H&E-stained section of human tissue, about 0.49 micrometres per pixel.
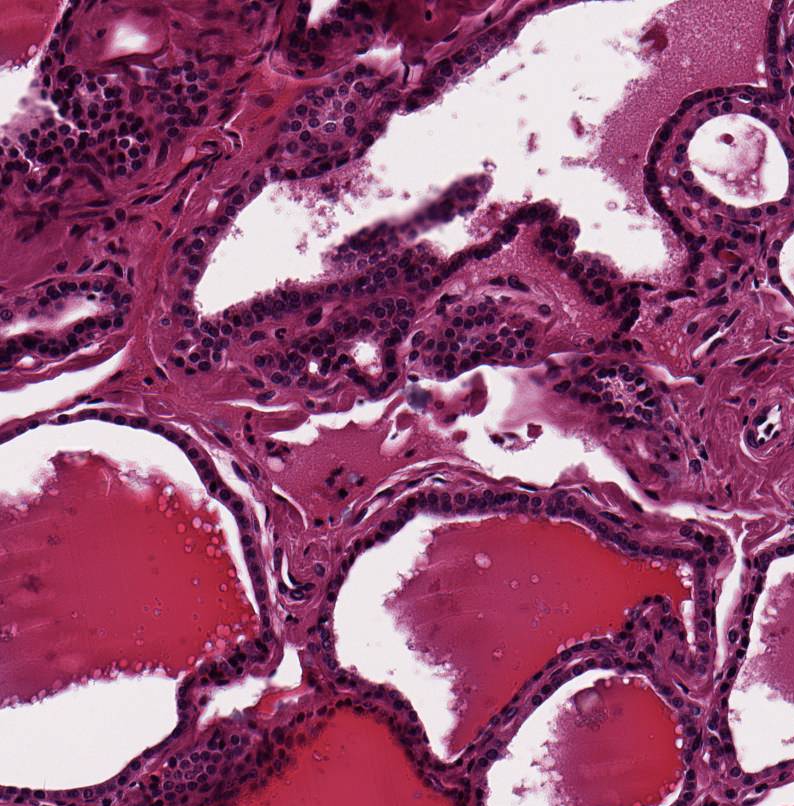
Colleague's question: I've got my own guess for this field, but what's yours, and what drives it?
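The structure is thyroid follicle. The follicles are lined by a single layer of low cuboidal cells with round, dark nuclei.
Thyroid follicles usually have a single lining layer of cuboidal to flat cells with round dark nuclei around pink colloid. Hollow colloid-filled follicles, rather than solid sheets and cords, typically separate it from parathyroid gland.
Clear white gaps, a retraction artefact, part much of the colloid from the epithelium. Small round clear vacuoles edge the colloid in the lower-left follicle. In the upper middle, a branching epithelial fold projects into a large lumen.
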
